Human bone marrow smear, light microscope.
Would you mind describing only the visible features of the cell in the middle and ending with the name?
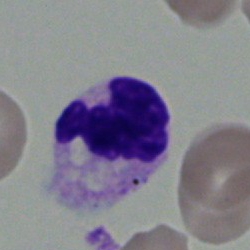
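Looking at the middle cell, the nucleus has an irregular, lobed outline. It fills the upper part of the cell. Just below the left part of the nucleus, I can make out a clear pale patch in the cytoplasm. There is also a single tiny black dot in the lower right of the cytoplasm. This is a segmented neutrophil.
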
